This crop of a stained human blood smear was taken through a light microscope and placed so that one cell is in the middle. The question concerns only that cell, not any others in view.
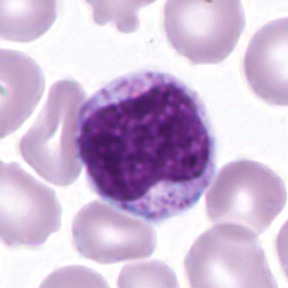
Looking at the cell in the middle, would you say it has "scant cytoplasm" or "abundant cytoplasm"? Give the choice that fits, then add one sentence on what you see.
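Scant cytoplasm. The cytoplasm forms a narrow rim that is widest below the nucleus.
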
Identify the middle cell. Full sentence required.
The cell occupying the middle of the crop is a metamyelocyte.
